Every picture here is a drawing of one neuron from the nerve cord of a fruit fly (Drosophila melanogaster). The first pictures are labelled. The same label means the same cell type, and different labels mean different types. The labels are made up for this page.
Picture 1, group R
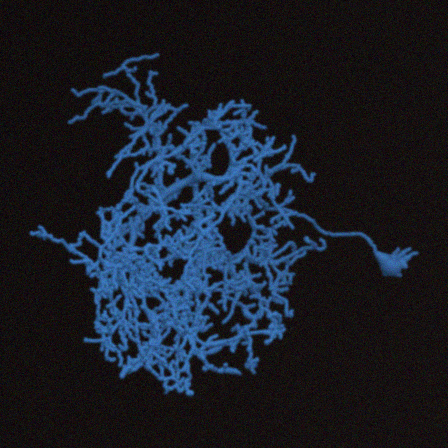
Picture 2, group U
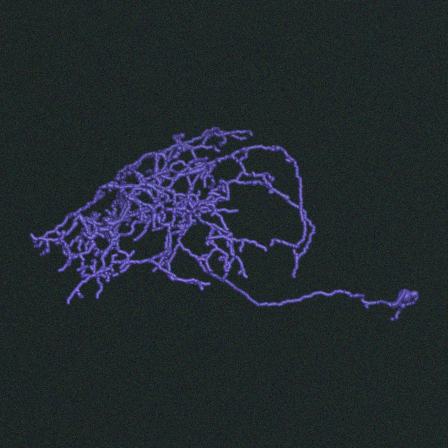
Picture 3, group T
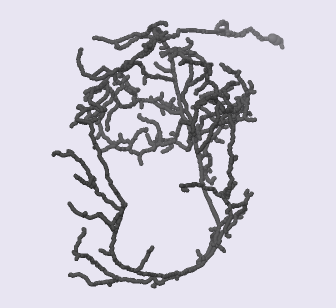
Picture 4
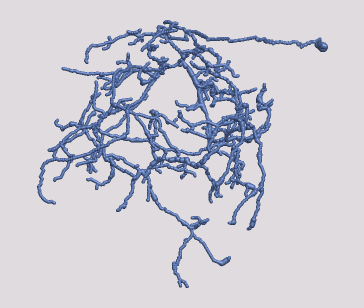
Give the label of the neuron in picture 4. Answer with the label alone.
group T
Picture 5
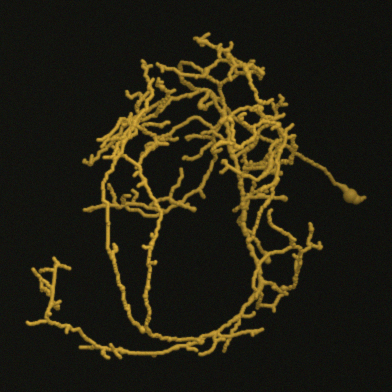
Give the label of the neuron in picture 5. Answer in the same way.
group T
